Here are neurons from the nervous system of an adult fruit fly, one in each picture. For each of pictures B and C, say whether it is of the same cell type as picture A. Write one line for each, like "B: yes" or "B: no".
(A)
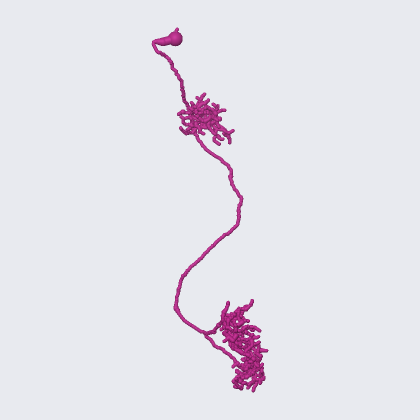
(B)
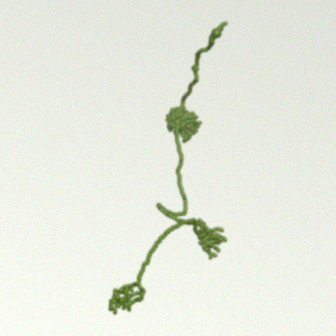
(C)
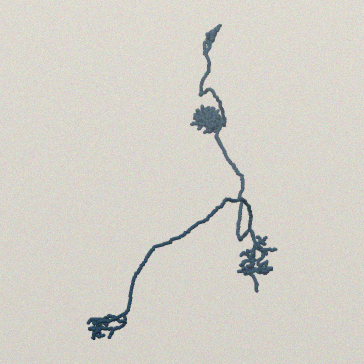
B: no
C: no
